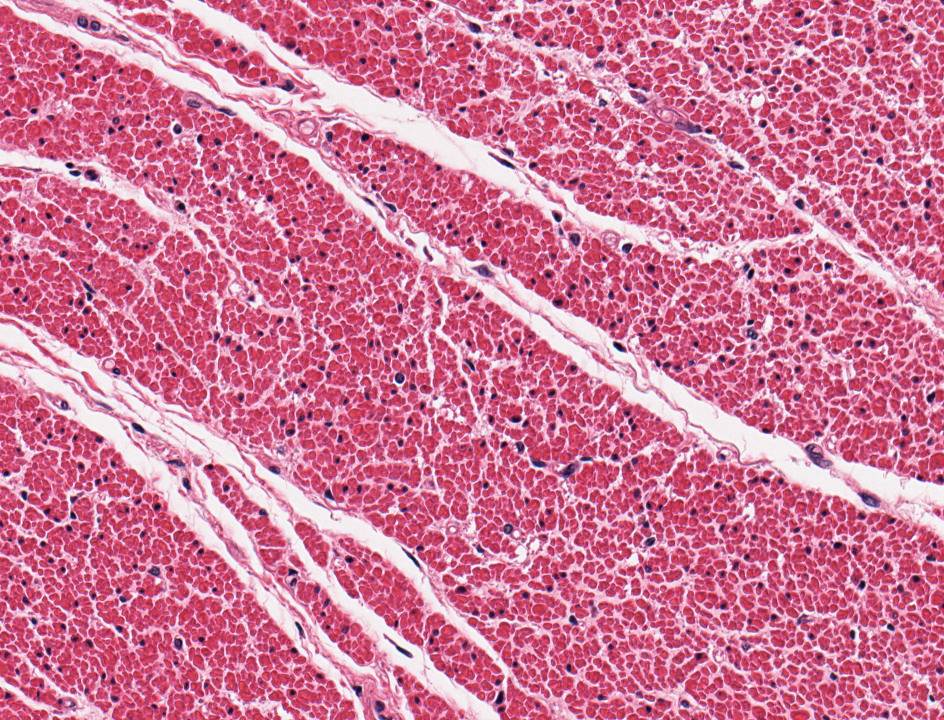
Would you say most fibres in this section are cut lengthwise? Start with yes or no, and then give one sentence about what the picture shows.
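No. The muscle cells appear as small, closely packed rounded-to-polygonal profiles of varying size throughout the bundles.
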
